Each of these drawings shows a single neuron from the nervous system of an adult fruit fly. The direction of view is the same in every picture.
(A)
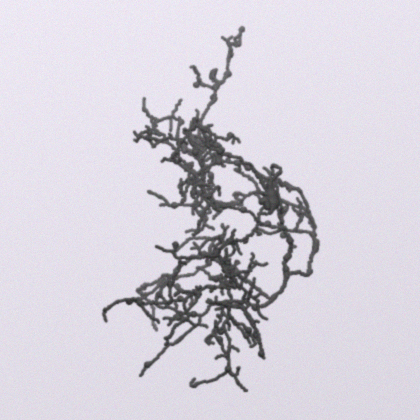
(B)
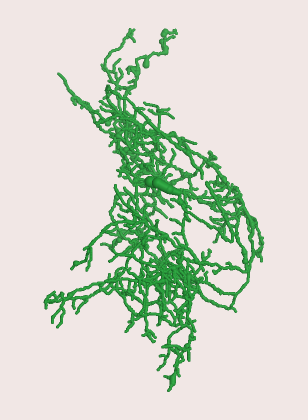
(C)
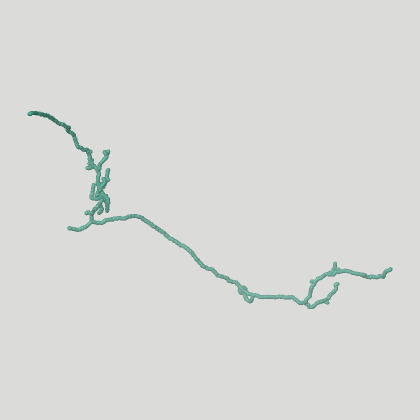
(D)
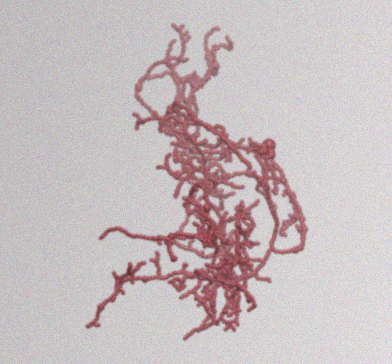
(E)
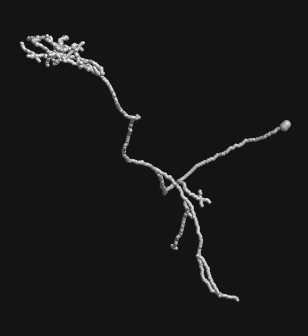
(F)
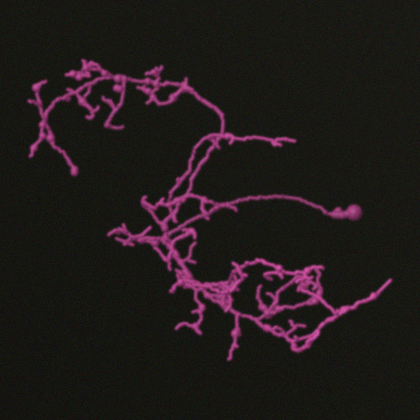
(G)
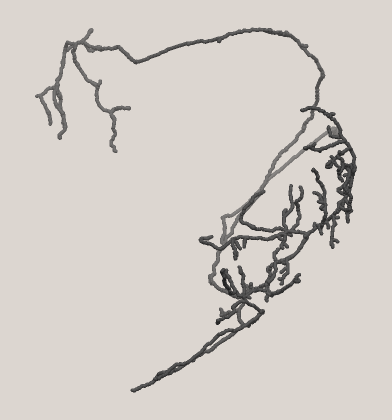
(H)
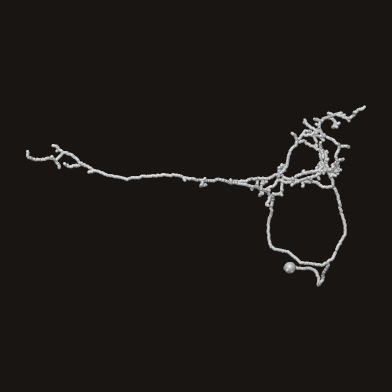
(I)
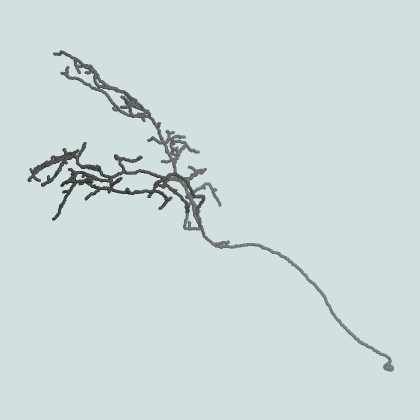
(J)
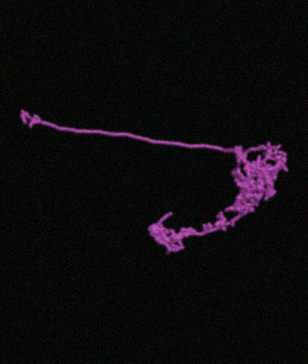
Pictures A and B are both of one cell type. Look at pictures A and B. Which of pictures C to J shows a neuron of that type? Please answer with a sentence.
The neuron in picture D is of the same cell type.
